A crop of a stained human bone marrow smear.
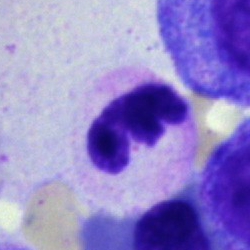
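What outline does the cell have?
Round and smooth.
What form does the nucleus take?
It is curved into a horseshoe-like band with lumpy bulges along it.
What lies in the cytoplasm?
Fine pinkish-violet granules are scattered through it, and no vacuoles are seen.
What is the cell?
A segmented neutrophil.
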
